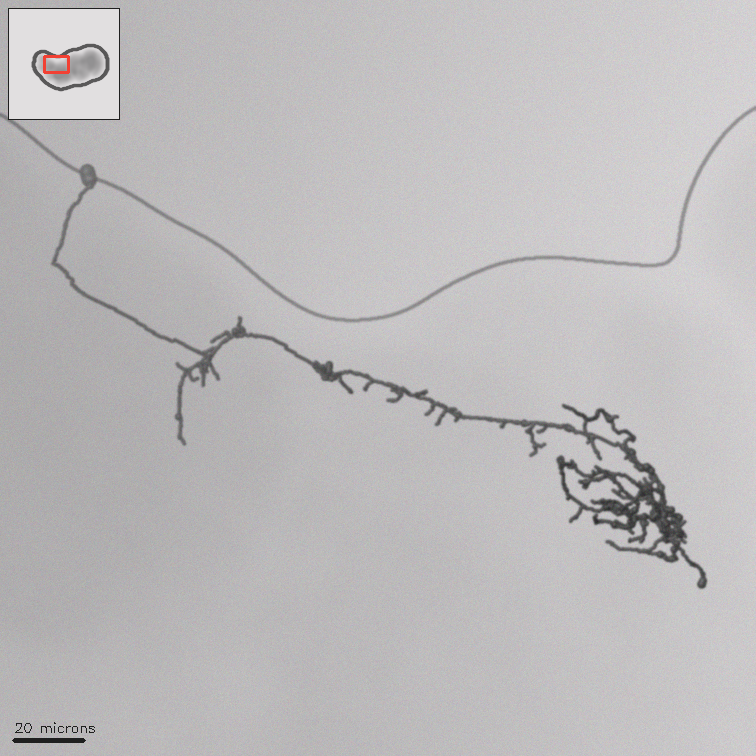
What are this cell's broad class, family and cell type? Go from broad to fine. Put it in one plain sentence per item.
A nerve-cord intrinsic neuron of hemilineage 03B, type IN03B088.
